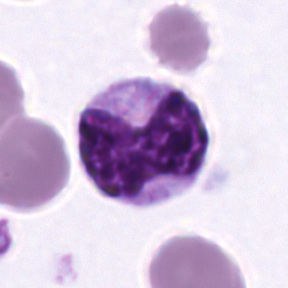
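Band neutrophil at the centre of a stained smear of human peripheral blood. Its outline is round with a smooth edge, and the indentation of the nucleus opens toward the top of the cell. The cytoplasm is pale pinkish-lilac and carries only fine, faint granules.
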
